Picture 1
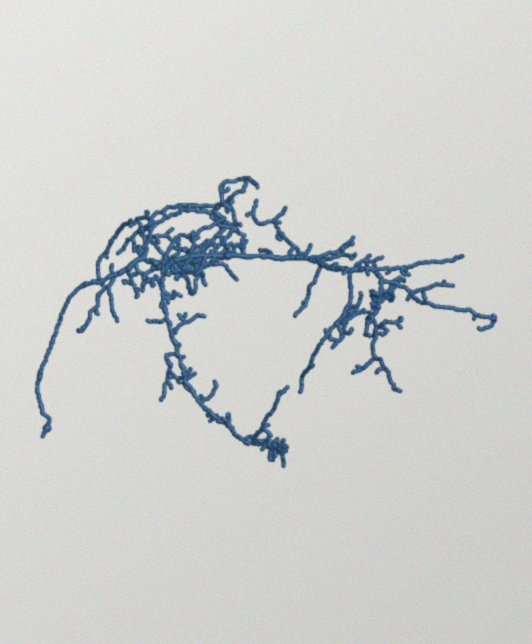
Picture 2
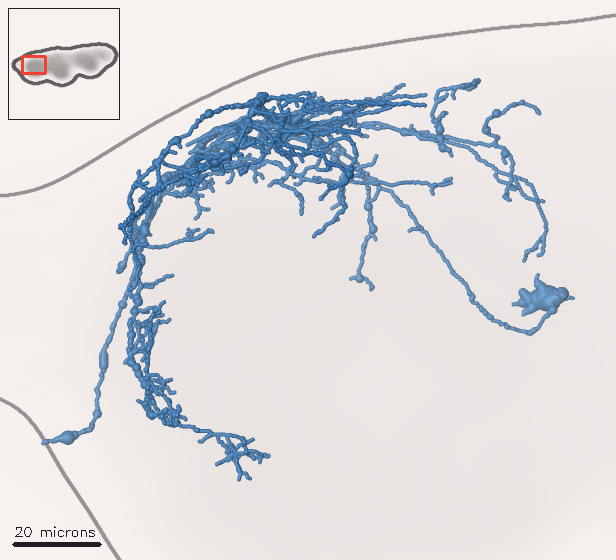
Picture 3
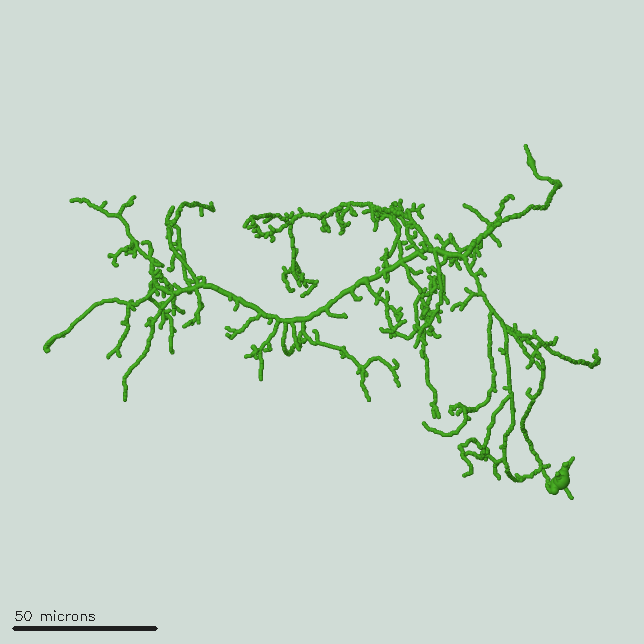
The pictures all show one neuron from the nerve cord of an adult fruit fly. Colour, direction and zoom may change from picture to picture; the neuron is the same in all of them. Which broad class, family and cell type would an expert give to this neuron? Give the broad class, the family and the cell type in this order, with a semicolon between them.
efferent neuron of the nerve cord; hemilineage 21X; EN21X001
